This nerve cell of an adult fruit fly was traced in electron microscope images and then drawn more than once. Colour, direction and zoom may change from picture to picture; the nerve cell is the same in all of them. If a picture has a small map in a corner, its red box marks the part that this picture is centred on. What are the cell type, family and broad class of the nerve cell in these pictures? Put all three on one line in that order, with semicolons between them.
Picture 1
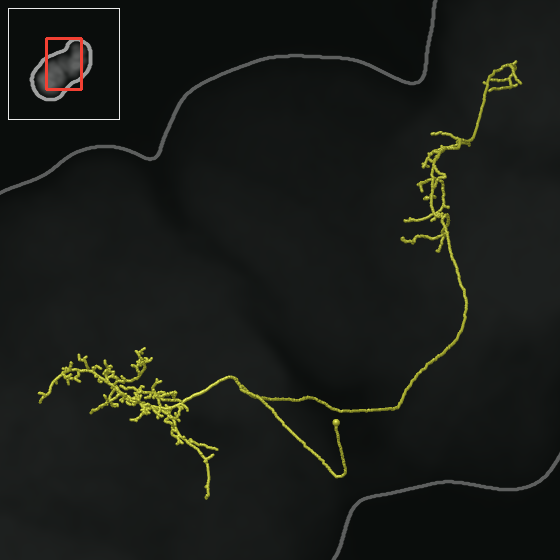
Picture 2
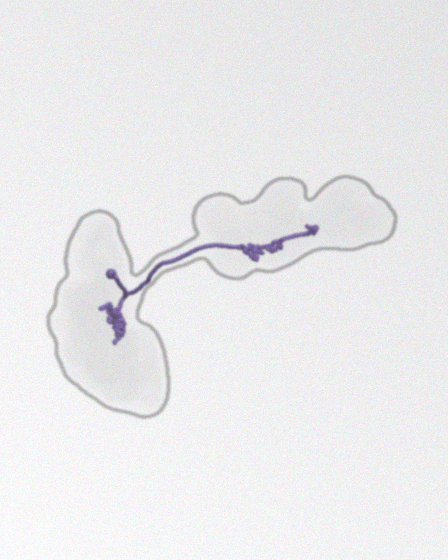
DNg02_g; hemilineage LB12; descending neuron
